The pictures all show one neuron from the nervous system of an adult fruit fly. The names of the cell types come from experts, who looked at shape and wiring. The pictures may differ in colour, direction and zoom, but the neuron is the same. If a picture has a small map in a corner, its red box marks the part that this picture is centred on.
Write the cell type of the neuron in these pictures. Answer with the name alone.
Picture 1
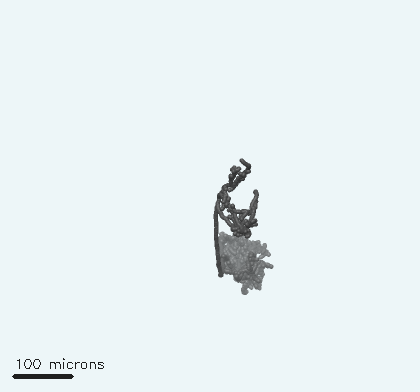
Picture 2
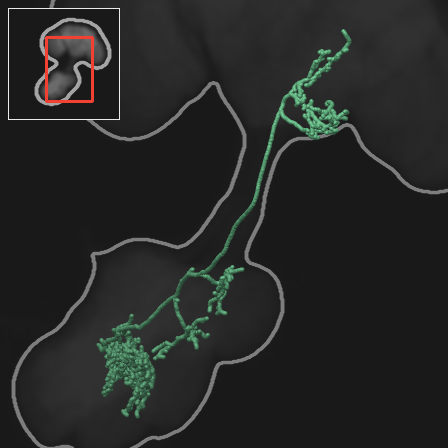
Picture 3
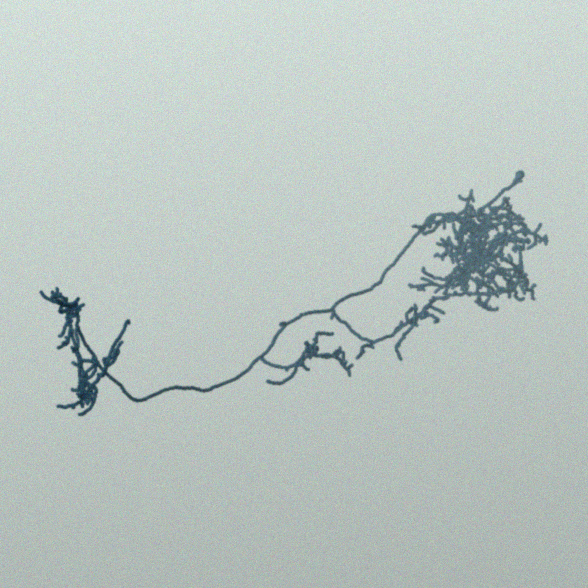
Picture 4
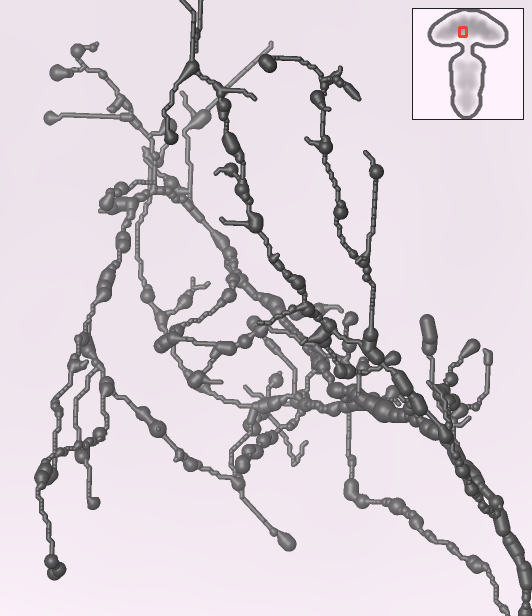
AN12A003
